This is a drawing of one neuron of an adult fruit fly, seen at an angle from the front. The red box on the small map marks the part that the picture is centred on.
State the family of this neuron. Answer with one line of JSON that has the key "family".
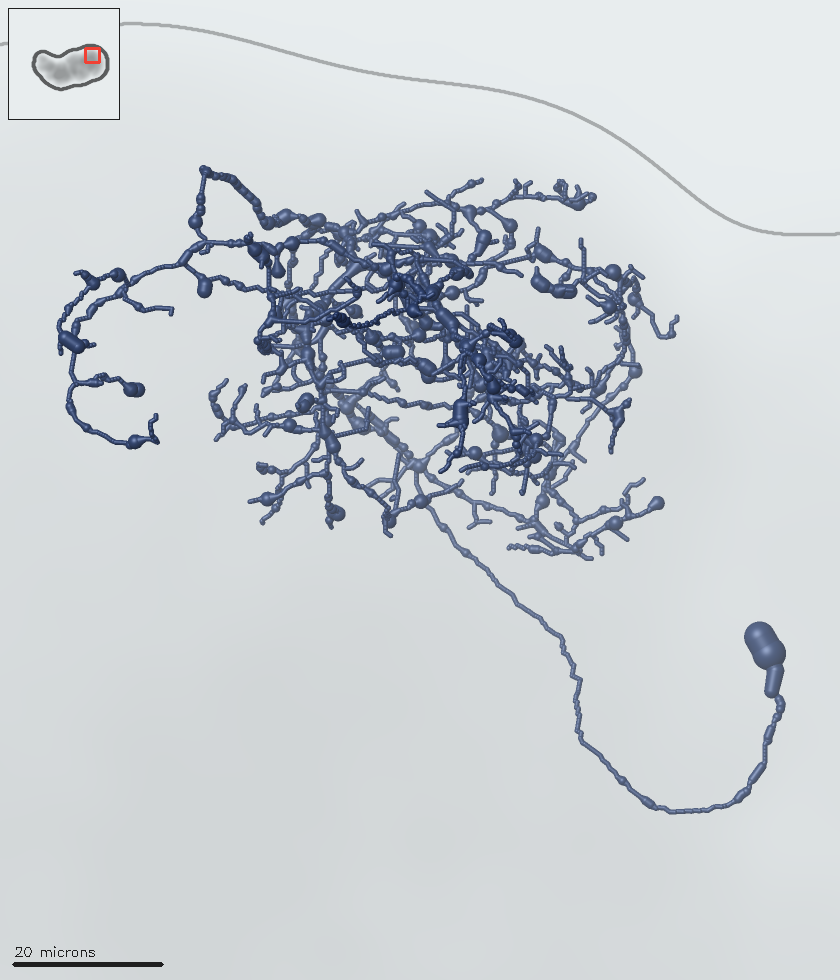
{"family": "hemilineage LHa3"}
